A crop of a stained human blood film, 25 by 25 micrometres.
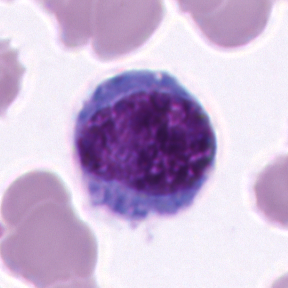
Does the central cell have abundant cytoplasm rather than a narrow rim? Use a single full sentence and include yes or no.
No, its cytoplasm is scant rather than broad.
